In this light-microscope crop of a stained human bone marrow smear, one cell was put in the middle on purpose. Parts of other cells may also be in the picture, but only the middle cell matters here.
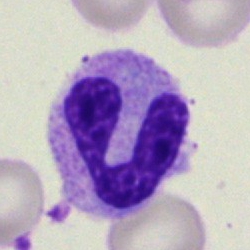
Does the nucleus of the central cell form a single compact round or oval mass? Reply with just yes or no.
No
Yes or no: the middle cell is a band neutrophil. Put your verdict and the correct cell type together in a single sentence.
No, it is not a band neutrophil that sits at the centre but a segmented neutrophil.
